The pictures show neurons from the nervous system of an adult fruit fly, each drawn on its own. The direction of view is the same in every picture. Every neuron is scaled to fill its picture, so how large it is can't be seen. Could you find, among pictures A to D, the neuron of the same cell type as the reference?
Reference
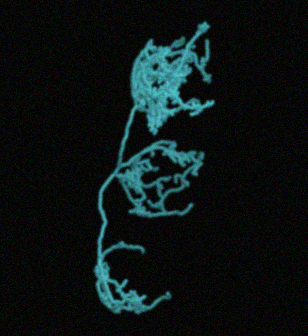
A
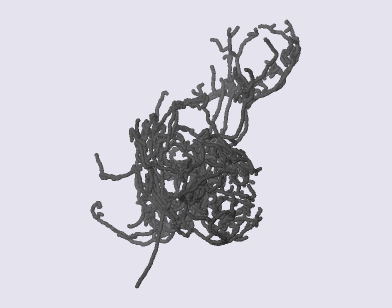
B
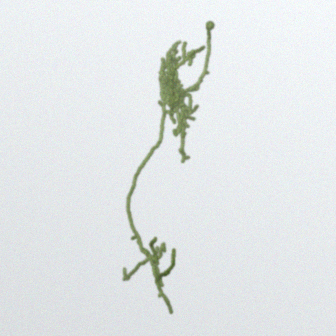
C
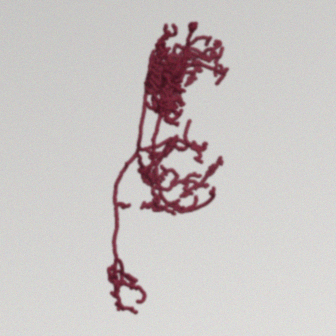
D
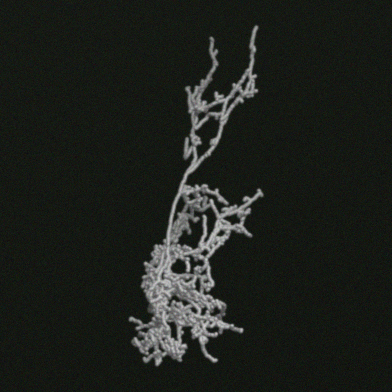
Picture C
